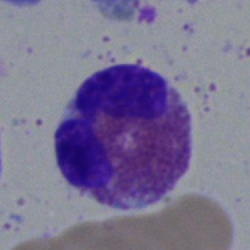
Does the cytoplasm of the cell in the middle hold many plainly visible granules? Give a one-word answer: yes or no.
Yes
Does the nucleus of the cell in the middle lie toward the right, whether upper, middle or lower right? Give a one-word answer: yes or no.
No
